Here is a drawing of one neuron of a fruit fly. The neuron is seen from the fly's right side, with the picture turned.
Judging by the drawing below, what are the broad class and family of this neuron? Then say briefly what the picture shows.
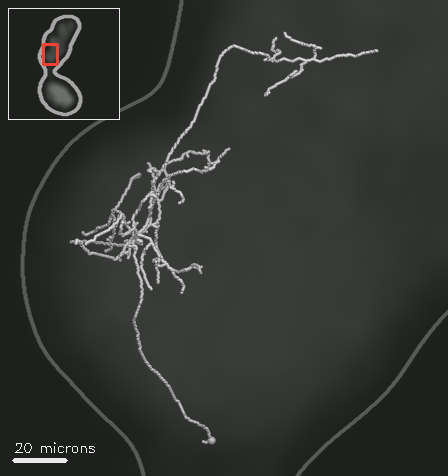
This is a nerve-cord intrinsic neuron. Its family is hemilineage 09B. The cell body can be seen at the bottom of the picture. By the scale bar it is about 160 microns tall in this view.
